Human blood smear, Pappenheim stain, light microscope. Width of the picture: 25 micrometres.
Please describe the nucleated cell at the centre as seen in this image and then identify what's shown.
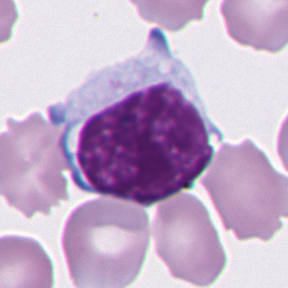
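A round nucleus about 11 micrometres across lies off-centre, in the lower part of the cell. Its chromatin is dense and dark purple, in coarse clumps separated by small paler spaces. Pale blue cytoplasm surrounds it, and a single pointed projection sticks out from the top of the cell. The cell is a typical lymphocyte.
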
